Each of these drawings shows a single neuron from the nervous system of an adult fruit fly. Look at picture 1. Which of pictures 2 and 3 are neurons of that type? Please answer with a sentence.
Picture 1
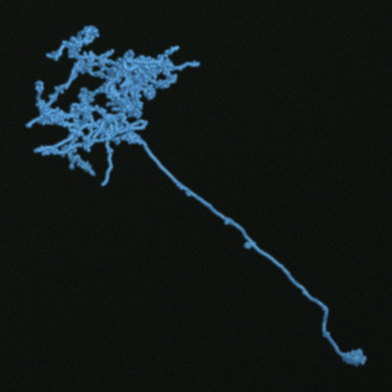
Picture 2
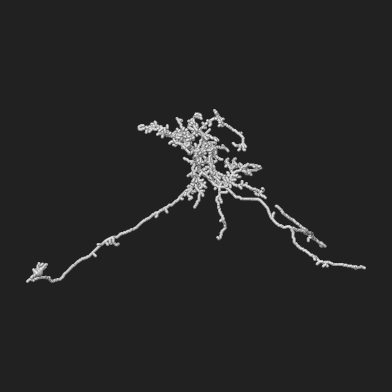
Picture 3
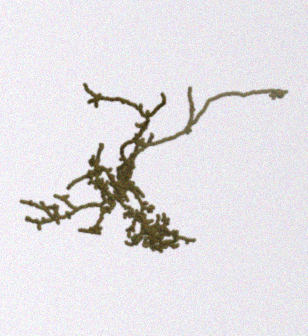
None of them is of the same cell type.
